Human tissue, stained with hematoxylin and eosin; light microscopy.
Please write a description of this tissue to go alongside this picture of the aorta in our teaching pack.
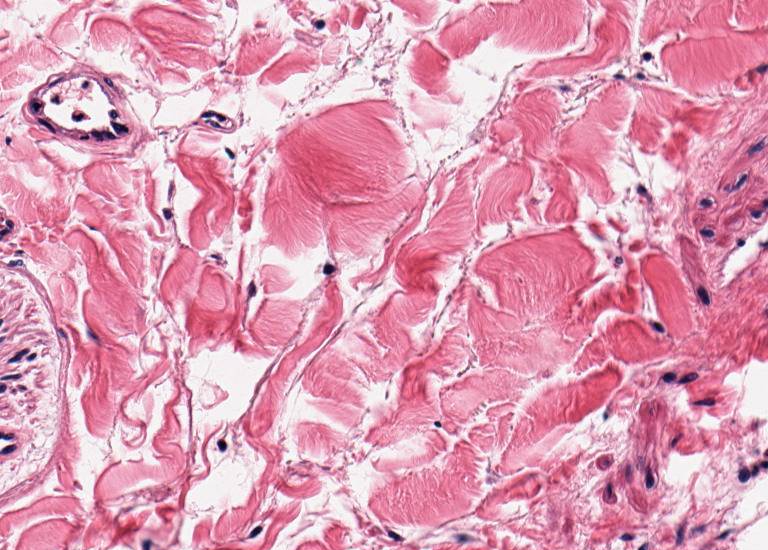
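Pink eosinophilic fibre bundles, cut in many different planes, fill most of the field. Fine parallel streaks run through the substance of many of these bundles. Along the right edge is a more cellular area containing elongated dark nuclei. The spaces between bundles hold only wispy pale strands with few cells.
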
